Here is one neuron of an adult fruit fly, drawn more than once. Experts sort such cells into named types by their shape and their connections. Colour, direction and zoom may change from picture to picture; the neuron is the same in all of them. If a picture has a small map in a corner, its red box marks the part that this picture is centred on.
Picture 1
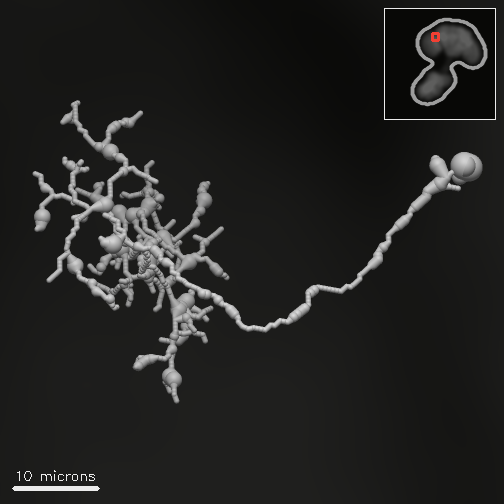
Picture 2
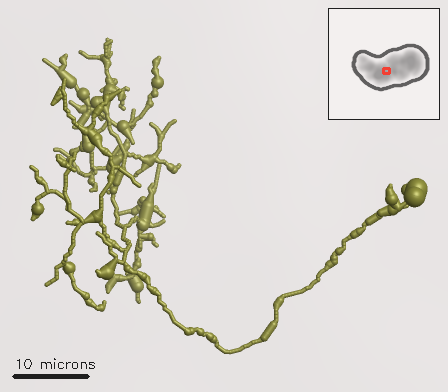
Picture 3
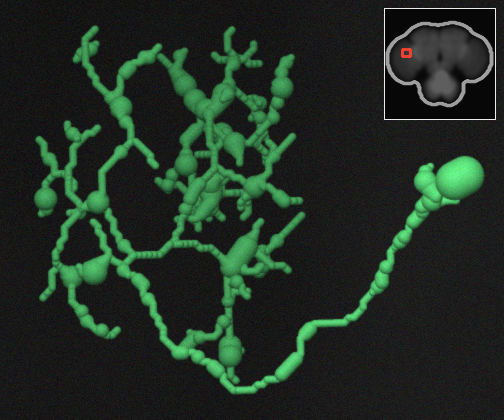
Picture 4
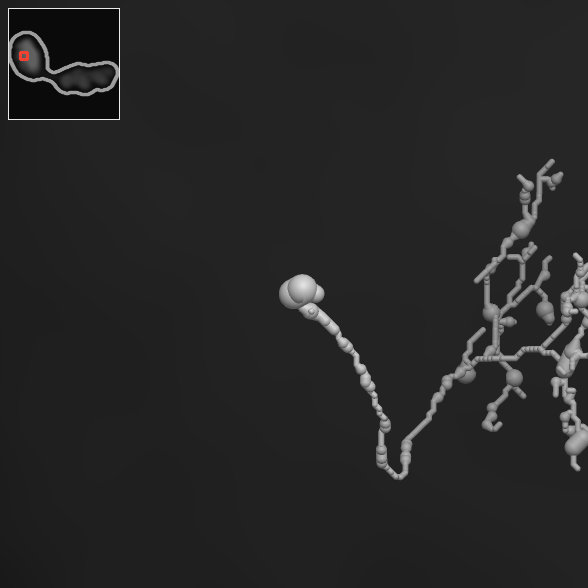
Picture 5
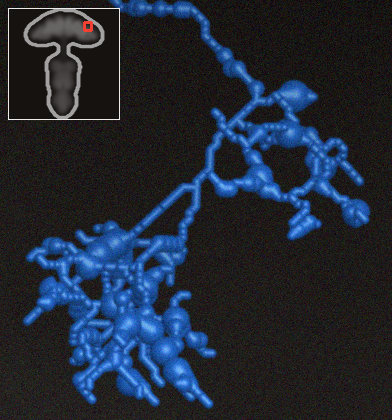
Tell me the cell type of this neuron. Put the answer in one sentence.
The cell type is Dm10.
